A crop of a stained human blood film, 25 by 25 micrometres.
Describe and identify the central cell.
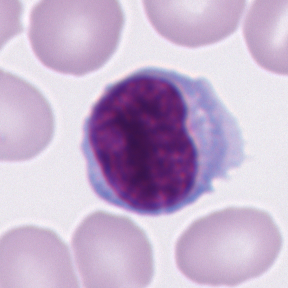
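Along the left, the edge runs smooth; on the right it turns ragged. There's a shallow notch in the right side of the nucleus, too. The cytoplasm is pale blue, and I can't make out any distinct granules in it. I'd call this a typical lymphocyte.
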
